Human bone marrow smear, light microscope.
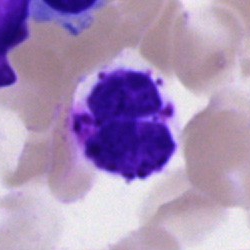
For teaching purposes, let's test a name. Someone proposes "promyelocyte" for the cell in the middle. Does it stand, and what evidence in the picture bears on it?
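Promyelocyte rejected; basophil. Deciding point: no nucleoli visible in the nucleus, which speaks against promyelocyte and for basophil.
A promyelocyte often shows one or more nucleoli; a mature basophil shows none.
Also seen: roughly round outline; nucleus filling most of the cell, leaving a narrow cytoplasmic rim. Chromatin dark purple, coarsely clumped. A few dark purple-magenta granules at the cell edge, mostly left and right.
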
